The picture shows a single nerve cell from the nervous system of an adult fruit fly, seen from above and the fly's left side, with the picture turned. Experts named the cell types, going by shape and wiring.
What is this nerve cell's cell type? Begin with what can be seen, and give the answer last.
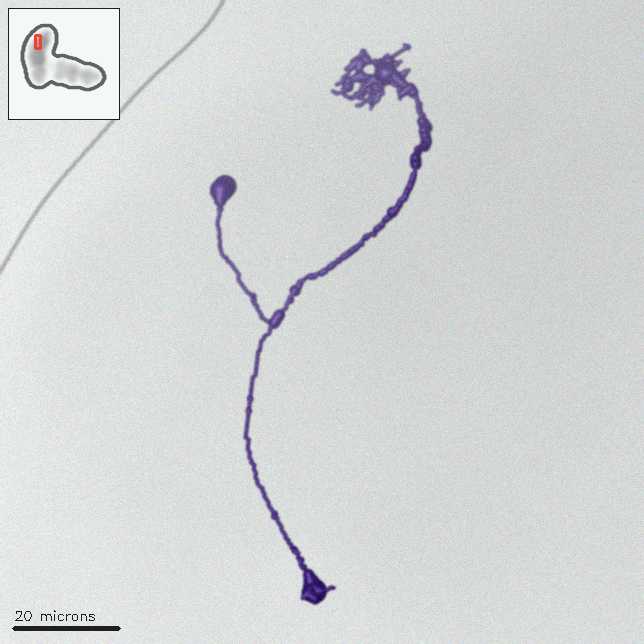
From top to bottom in the picture it spans about 110 microns. As drawn here it is more than twice as tall as it is wide. This is a central-brain intrinsic neuron. It is of cell type TuBu07.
